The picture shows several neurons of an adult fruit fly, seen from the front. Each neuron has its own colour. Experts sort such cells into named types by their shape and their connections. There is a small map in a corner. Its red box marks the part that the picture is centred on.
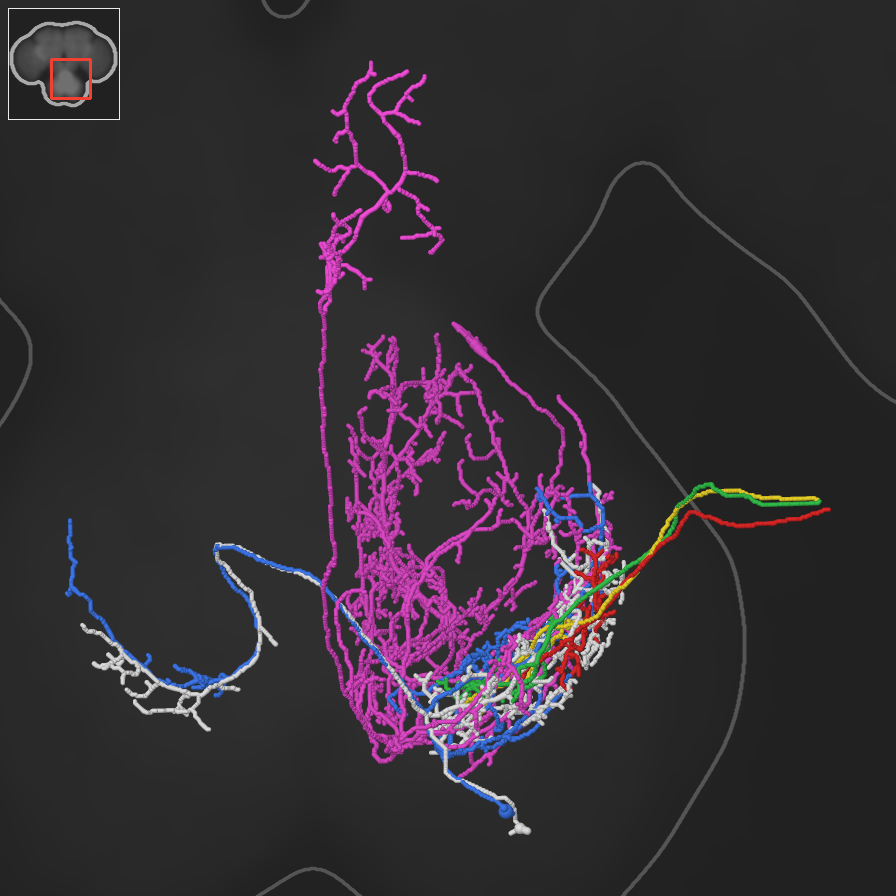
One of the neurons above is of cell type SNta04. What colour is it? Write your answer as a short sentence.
The colour is red.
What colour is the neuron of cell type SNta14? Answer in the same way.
The colour is green.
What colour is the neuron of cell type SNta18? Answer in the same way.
The colour is yellow.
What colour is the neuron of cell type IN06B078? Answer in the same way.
The colour is blue.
